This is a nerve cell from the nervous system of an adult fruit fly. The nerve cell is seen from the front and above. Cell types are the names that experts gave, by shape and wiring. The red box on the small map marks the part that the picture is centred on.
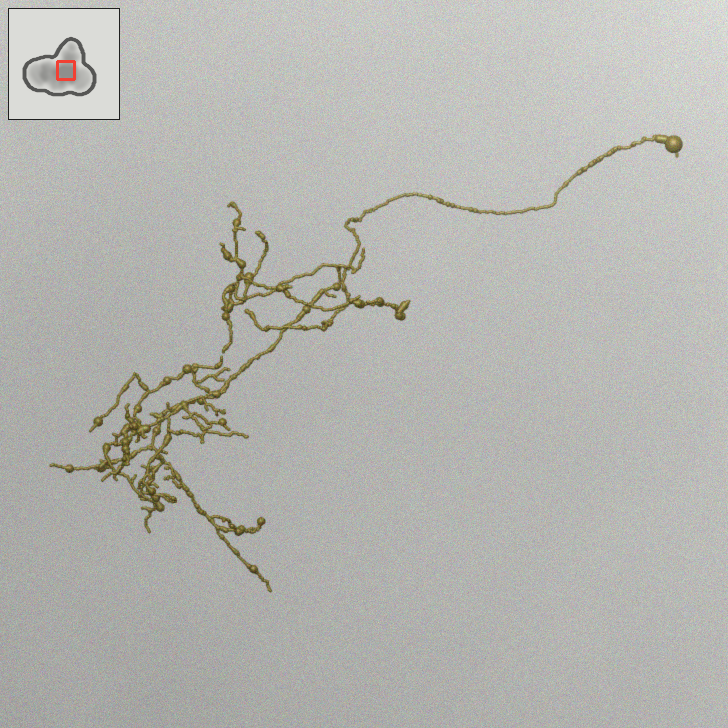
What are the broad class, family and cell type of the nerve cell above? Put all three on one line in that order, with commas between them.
central-brain intrinsic neuron, hemilineage DL1_dorsal, CB2310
